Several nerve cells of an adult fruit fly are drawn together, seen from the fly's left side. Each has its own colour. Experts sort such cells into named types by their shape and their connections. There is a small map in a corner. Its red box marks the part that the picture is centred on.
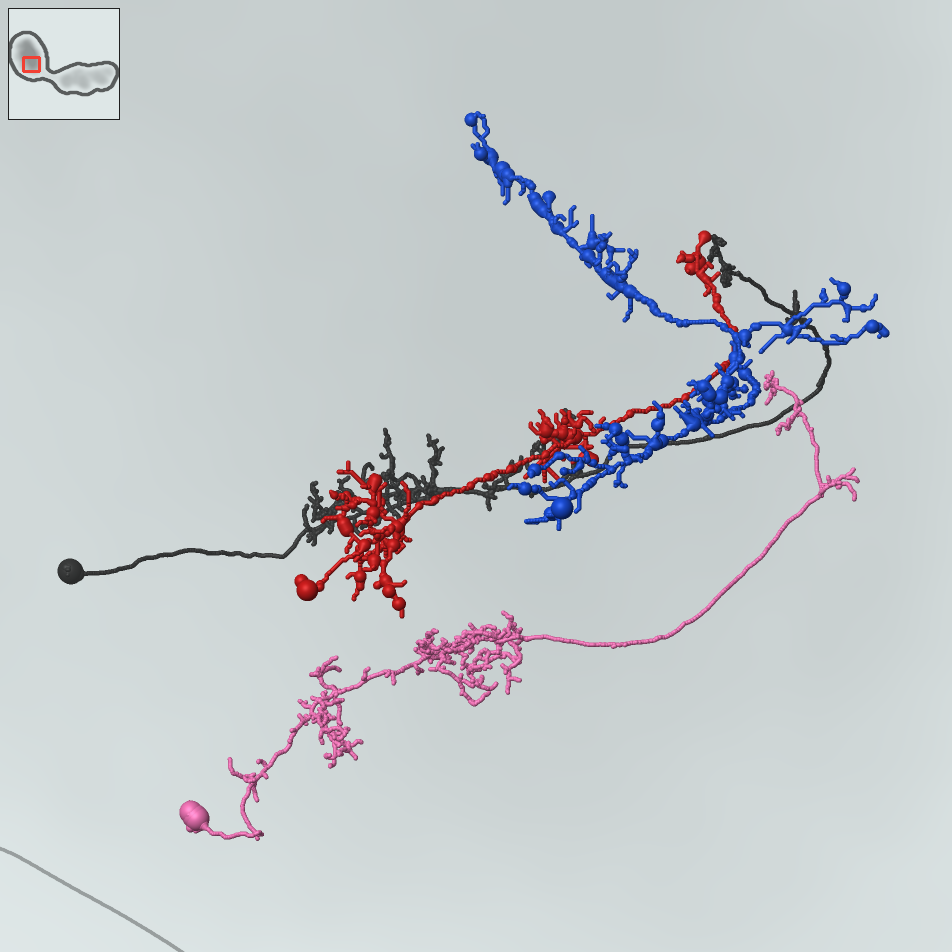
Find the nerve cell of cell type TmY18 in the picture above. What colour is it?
pink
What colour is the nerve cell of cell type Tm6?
red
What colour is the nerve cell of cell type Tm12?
black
